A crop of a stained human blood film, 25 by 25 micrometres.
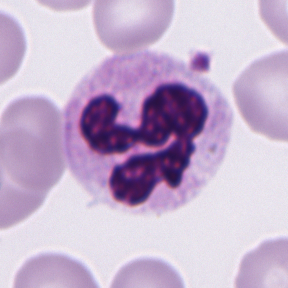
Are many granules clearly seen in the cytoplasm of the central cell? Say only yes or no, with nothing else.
Yes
